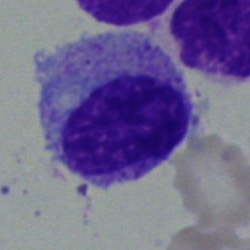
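Myelocyte at the centre of a stained human bone marrow smear. Checking the outline first: it is roughly round, with a ragged, uneven edge that is most marked on the left side. Next, the nucleus stains a dense dark purple, broken only by faint lighter streaks. The cytoplasm is pale bluish-lilac, and its rim is widest on the upper left side. Last, fine purple granules are scattered through the cytoplasm.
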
